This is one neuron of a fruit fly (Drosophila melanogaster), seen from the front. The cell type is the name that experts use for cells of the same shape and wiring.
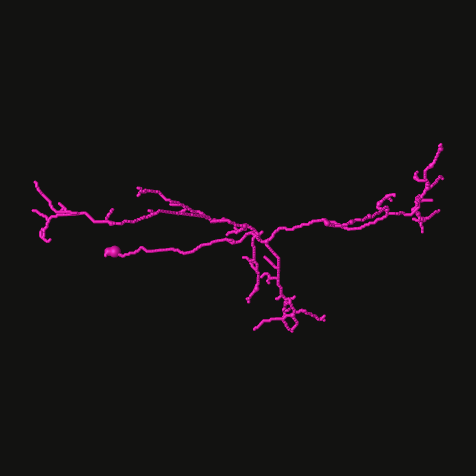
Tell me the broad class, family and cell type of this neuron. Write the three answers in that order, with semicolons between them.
central-brain intrinsic neuron; hemilineage CLp2; CL147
